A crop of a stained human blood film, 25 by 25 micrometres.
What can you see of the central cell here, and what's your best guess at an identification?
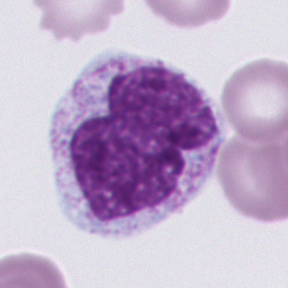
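Rather than being divided into separate segments joined by threads, the nucleus is folded into lobes by indentations, with a deep notch cutting in from its left side. The outline is roughly round and smooth-edged, without surface projections. The cell is a band neutrophil.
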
